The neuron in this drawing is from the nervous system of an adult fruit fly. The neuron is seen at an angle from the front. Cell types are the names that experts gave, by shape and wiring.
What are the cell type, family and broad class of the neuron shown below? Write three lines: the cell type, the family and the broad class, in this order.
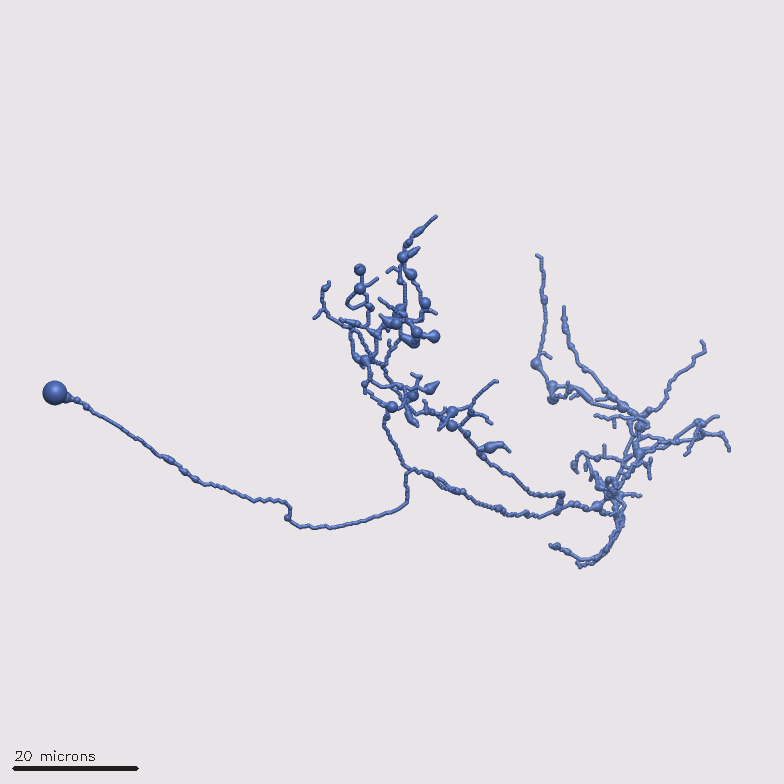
CB2523
hemilineage LALa1_posterior
central-brain intrinsic neuron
